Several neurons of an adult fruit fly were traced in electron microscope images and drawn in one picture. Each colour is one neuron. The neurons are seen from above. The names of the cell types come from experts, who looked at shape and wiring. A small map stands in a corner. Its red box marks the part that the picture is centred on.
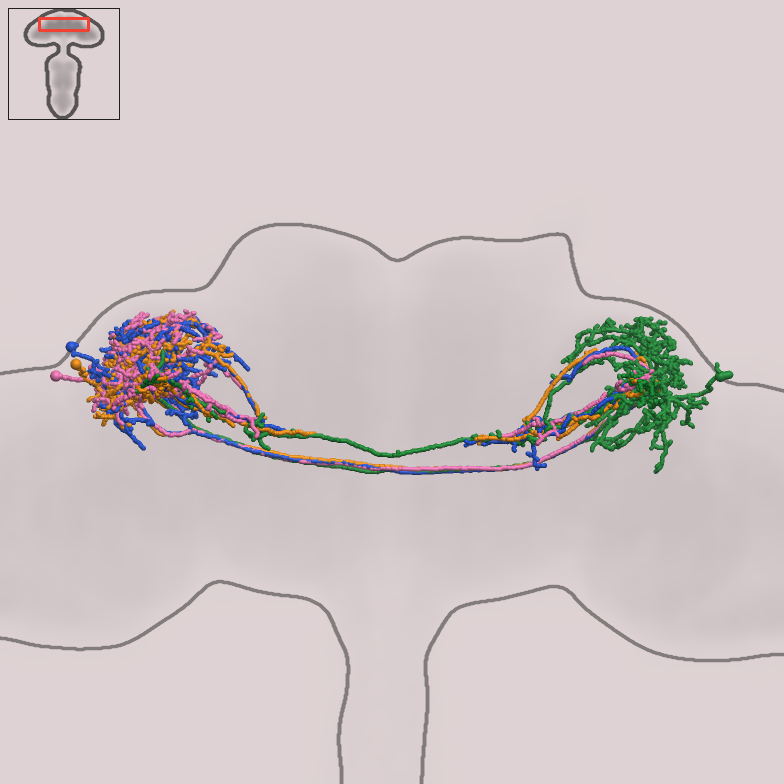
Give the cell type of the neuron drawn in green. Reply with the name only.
AVLP218_a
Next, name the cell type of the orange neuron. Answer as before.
AVLP219_b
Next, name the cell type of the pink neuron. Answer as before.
AVLP218_b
